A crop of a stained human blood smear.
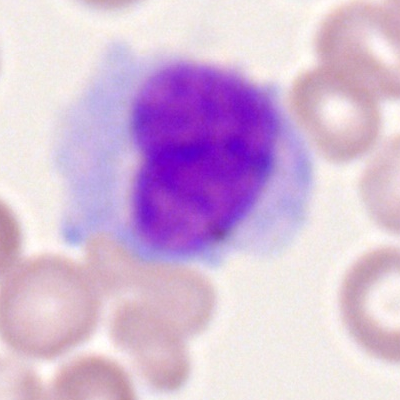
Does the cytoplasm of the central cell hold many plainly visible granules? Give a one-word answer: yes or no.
No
